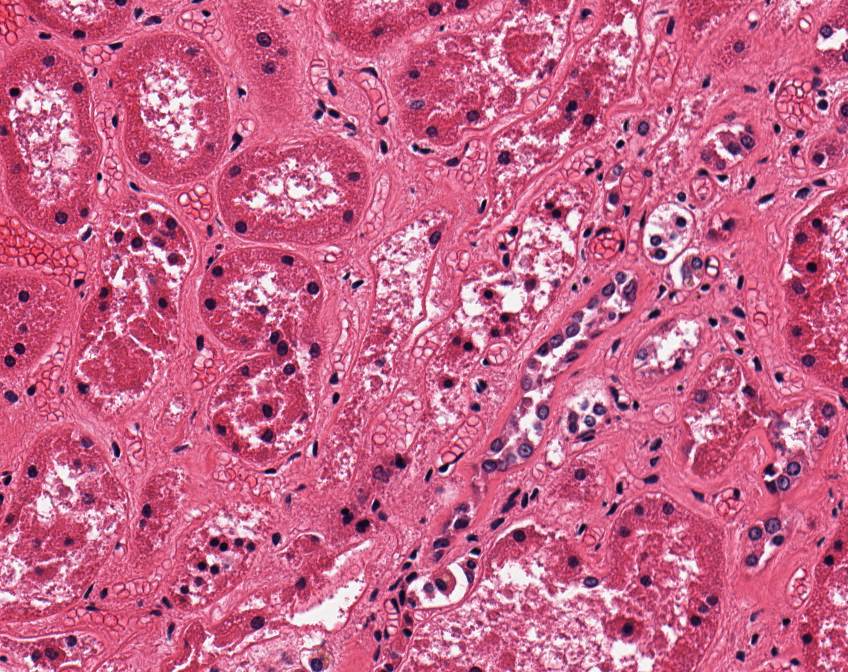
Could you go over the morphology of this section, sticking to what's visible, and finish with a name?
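Many tubule lumina hold pale, vacuolated, fragmented debris. Many tubules, especially at right, show disrupted linings with ragged luminal borders and loosened cell fragments. A narrow elongated tubule running lower left to upper right has cells with bluish cytoplasm and crowded nuclei. This is renal cortex.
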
